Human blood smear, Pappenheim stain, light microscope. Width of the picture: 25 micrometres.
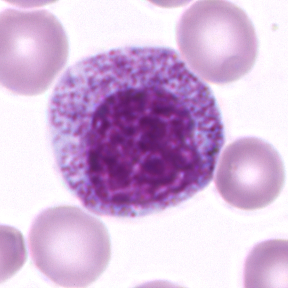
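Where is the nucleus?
Off-centre, towards the lower right.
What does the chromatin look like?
Dark purple, coarsely clumped, with paler streaks between clumps.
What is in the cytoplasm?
Many fine reddish-purple granules throughout, on a plentiful pale blue-grey ground.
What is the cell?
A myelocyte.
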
